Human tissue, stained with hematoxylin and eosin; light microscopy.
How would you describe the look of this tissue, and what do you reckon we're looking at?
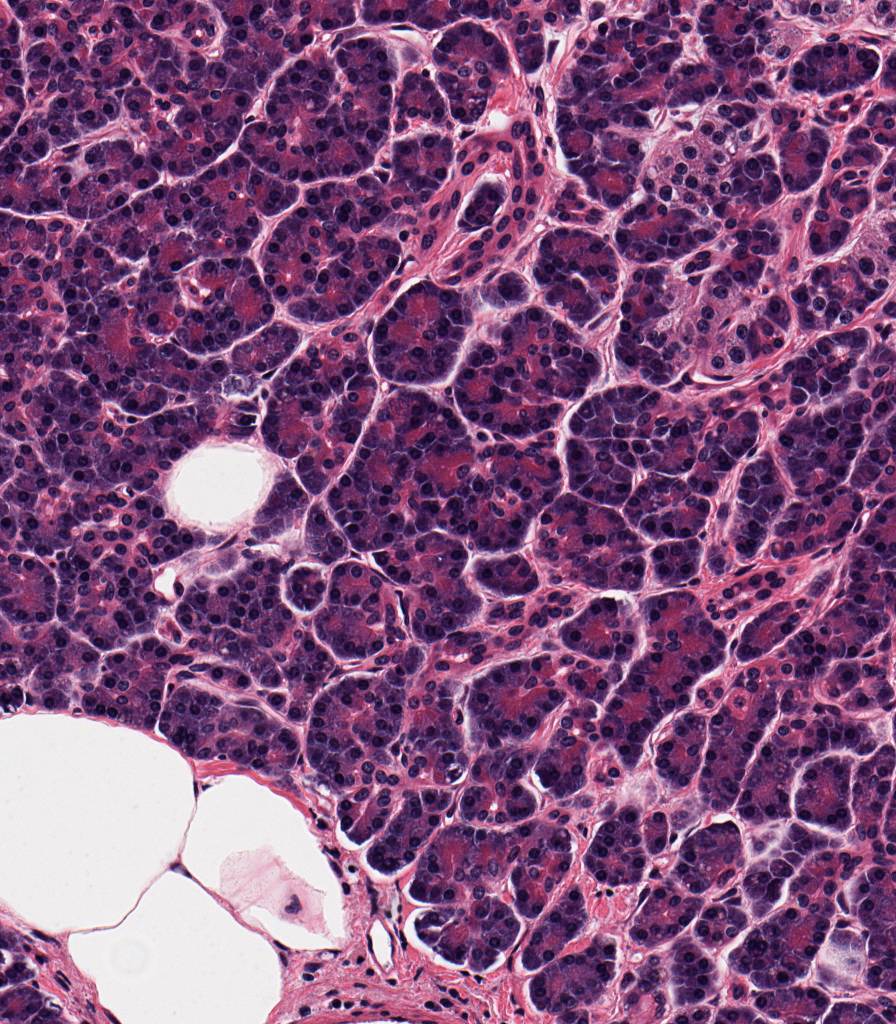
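Closely packed rounded acini, grouped into small lobules, fill nearly the whole field. Cells lining each acinus have deep purple basal cytoplasm and pink apical cytoplasm facing the centre of the acinus. Their nuclei are round and dark, sitting toward the cell base. The acinar lumens are tiny and hard to see. This tissue is pancreas.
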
